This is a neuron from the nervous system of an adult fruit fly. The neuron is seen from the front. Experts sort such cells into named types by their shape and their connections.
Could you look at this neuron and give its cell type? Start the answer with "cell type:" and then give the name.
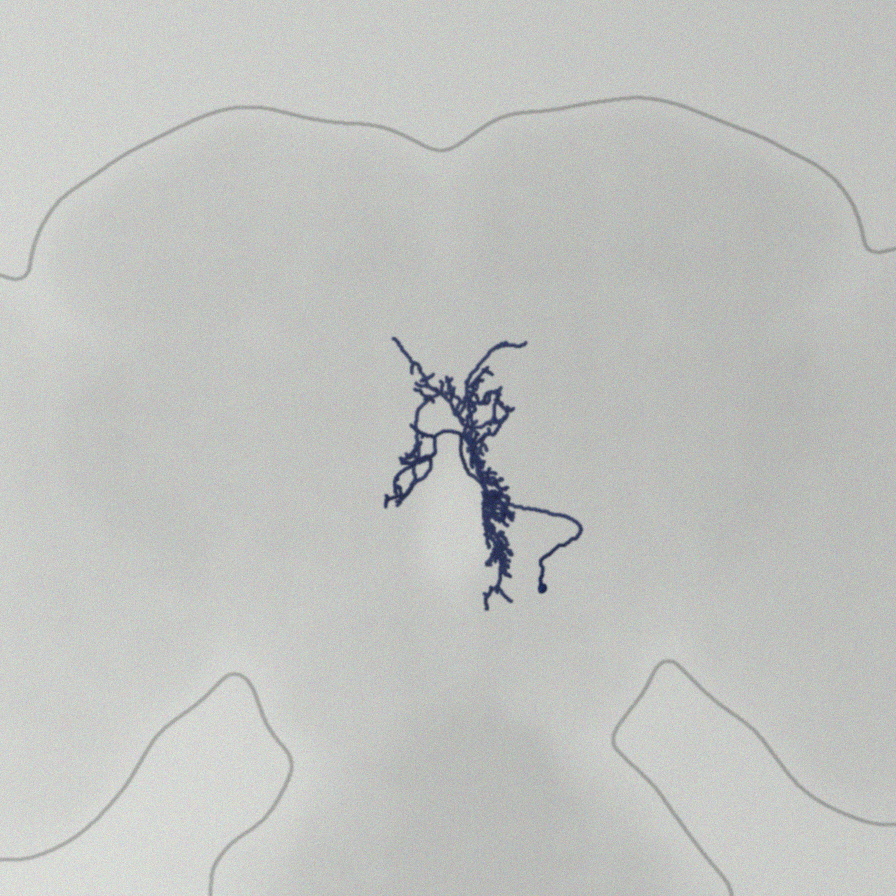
cell type: VES020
